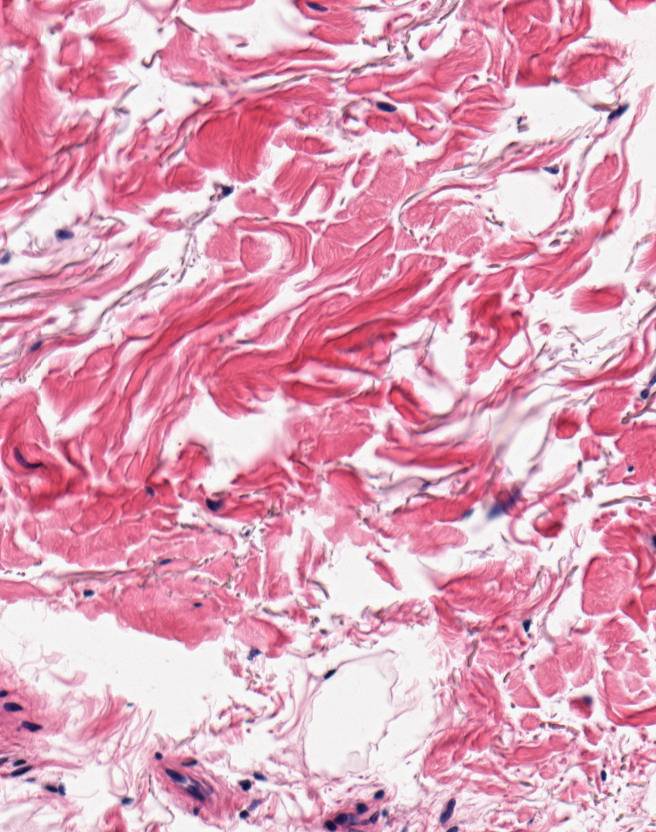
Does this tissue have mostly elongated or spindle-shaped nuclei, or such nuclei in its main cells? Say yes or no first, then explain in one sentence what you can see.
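Yes. Nuclei are sparse, small, dark and elongated, and they lie scattered between the fibre bundles.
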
